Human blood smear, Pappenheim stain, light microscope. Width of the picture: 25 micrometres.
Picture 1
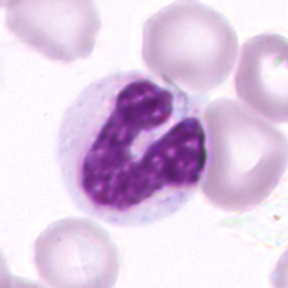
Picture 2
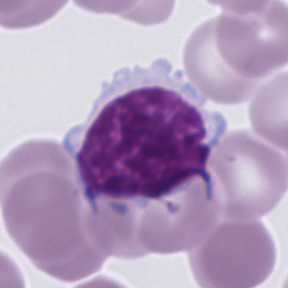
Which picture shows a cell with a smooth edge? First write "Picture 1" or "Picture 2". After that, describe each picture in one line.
Picture 1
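What picture 1 shows: The cell outline is round and smooth.
What picture 2 shows: The outline of the cell is irregular and ragged rather than smooth.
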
